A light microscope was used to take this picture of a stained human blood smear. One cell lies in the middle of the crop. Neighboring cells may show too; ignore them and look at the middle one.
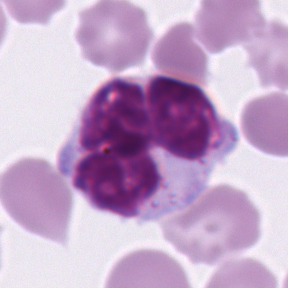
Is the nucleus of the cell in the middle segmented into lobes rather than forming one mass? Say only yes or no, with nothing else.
Yes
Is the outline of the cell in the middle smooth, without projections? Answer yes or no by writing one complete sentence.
No, a smooth outline is not present; the cell's edge is rough.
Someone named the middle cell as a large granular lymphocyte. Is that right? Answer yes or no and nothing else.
yes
